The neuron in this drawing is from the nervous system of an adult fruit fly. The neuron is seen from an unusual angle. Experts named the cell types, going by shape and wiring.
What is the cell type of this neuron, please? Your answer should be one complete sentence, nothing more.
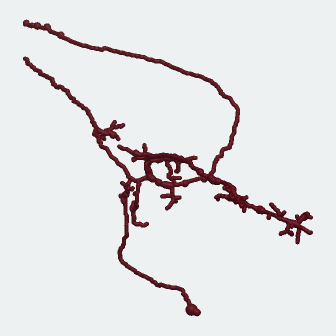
This neuron is typed as IN10B052.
